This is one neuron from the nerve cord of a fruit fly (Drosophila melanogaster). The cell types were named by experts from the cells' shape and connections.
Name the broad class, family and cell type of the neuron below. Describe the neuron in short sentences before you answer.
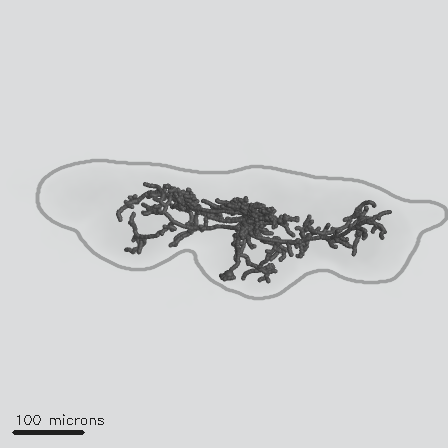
By the scale bar it is about 400 microns wide in this view. The picture shows dozens of branch ends. It is a nerve-cord intrinsic neuron. Its family is hemilineage 12B. Its cell type is IN12B002.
